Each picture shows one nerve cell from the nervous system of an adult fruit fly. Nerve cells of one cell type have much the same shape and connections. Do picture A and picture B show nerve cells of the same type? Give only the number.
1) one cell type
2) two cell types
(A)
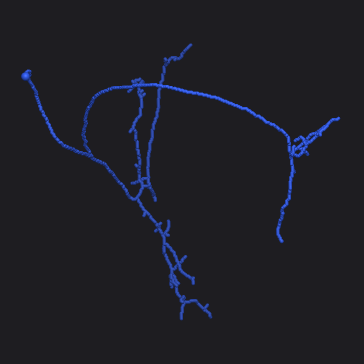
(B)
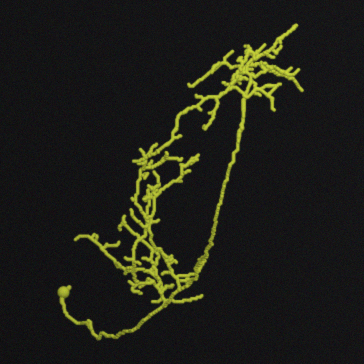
2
